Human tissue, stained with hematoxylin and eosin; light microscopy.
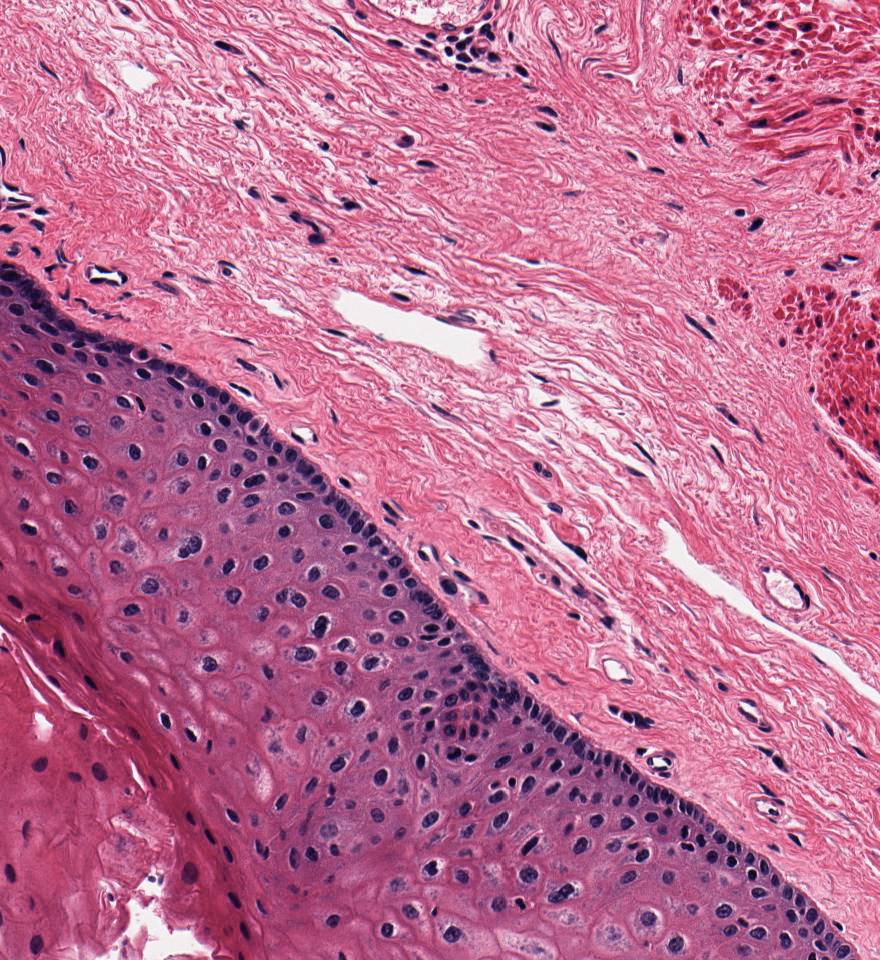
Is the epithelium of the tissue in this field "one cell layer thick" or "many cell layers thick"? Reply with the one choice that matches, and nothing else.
Many cell layers thick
